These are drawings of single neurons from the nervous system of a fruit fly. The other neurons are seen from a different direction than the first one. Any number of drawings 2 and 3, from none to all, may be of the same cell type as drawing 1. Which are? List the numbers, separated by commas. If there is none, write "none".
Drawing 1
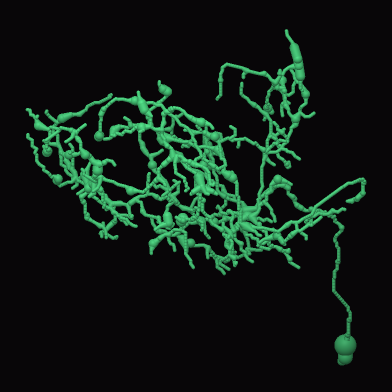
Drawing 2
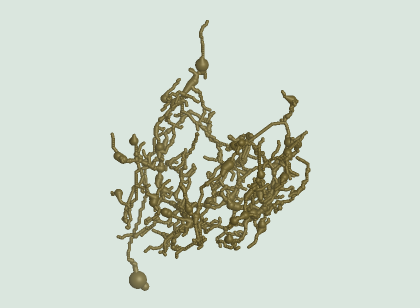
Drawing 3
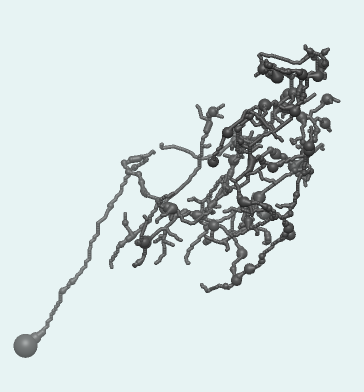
2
